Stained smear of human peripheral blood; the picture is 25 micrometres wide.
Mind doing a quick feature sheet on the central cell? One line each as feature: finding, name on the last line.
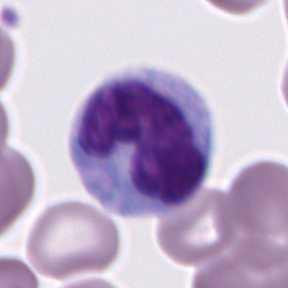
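Size: about 13 micrometres across, as far as I can judge
Nucleus: bent into a horseshoe, opening facing downward
Position: nucleus lying mostly along the upper and right parts
Nuclear share: roughly 60% of the cell's area
Chromatin: dark purple, coarsely clumped
Cytoplasm: pale blue-grey
Cell type: monocyte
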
